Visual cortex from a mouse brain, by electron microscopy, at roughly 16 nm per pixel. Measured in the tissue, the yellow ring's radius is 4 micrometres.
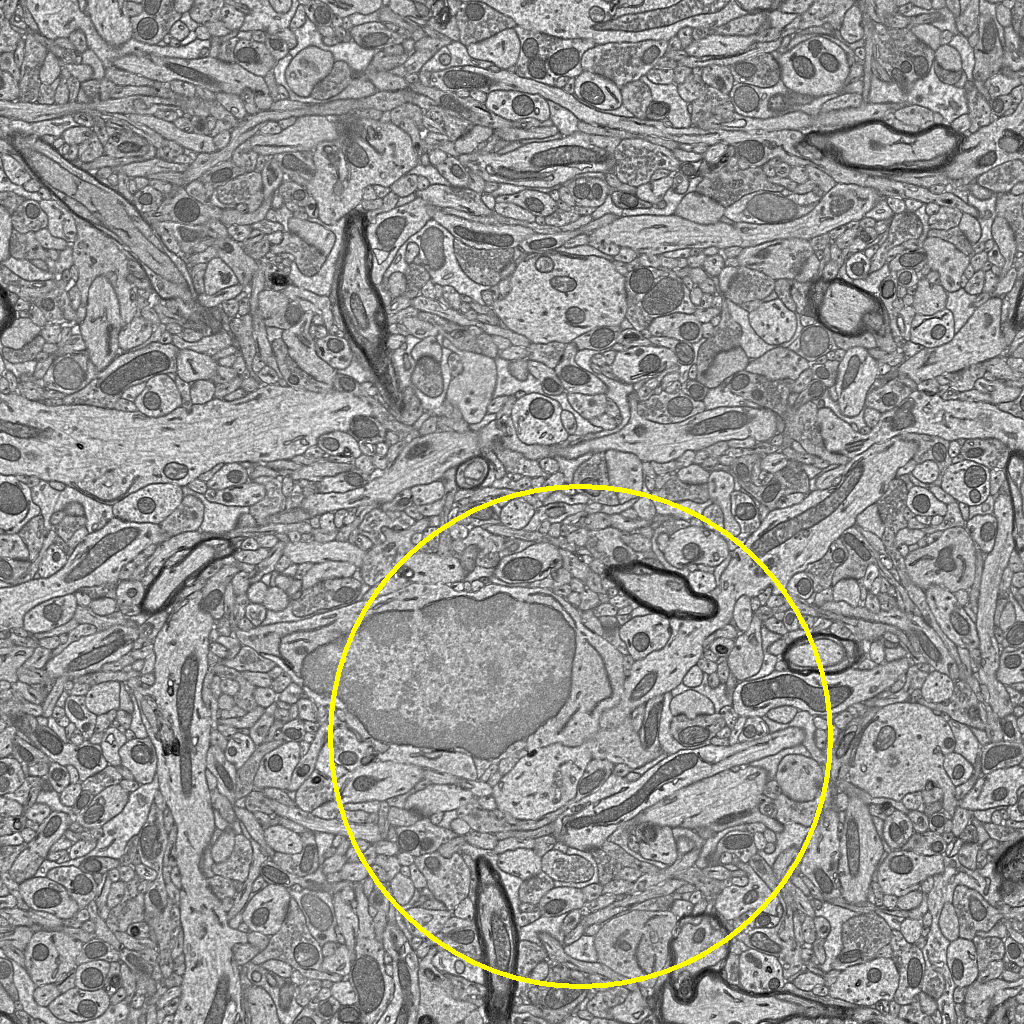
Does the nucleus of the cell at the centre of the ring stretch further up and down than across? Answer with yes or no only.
No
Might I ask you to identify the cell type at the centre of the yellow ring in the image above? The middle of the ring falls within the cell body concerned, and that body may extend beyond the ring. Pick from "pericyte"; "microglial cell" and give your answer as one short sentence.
The centre of the ring falls on a microglial cell.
